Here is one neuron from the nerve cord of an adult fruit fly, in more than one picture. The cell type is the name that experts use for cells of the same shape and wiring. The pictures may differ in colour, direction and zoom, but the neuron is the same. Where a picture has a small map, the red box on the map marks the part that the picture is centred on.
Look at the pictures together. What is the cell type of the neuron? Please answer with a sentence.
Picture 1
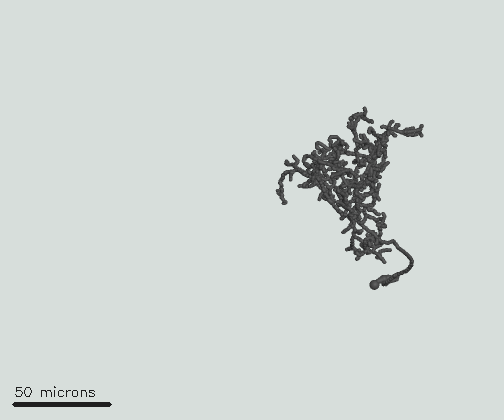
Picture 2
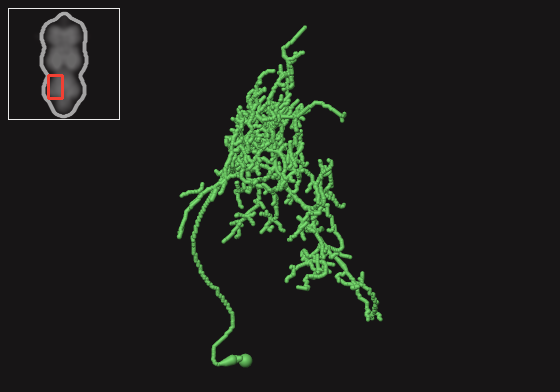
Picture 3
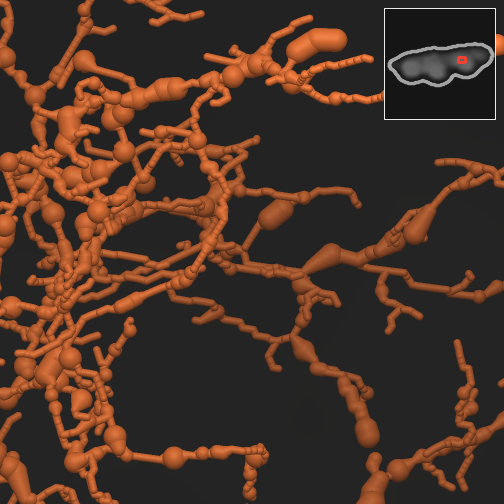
The cell type is IN16B045.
